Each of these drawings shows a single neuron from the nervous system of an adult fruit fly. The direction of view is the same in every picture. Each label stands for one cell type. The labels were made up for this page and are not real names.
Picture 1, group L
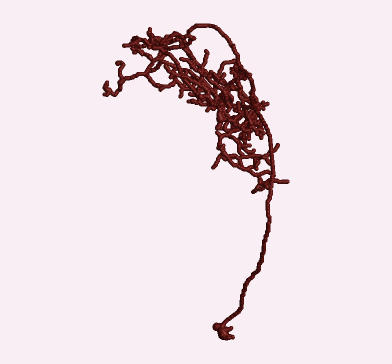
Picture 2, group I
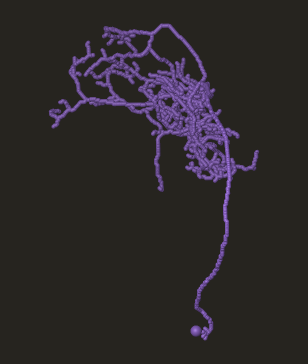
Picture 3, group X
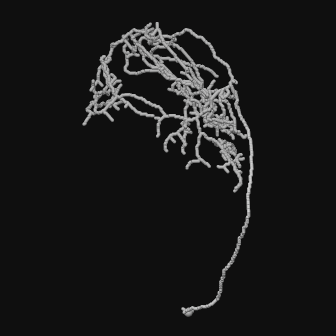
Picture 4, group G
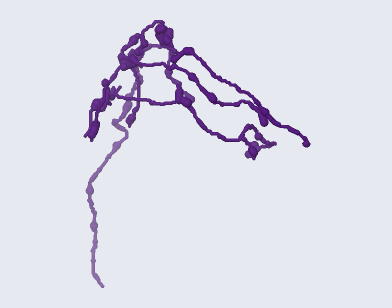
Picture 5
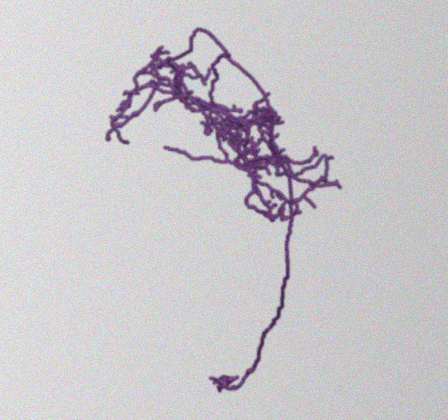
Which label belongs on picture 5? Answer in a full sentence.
It belongs to group L.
